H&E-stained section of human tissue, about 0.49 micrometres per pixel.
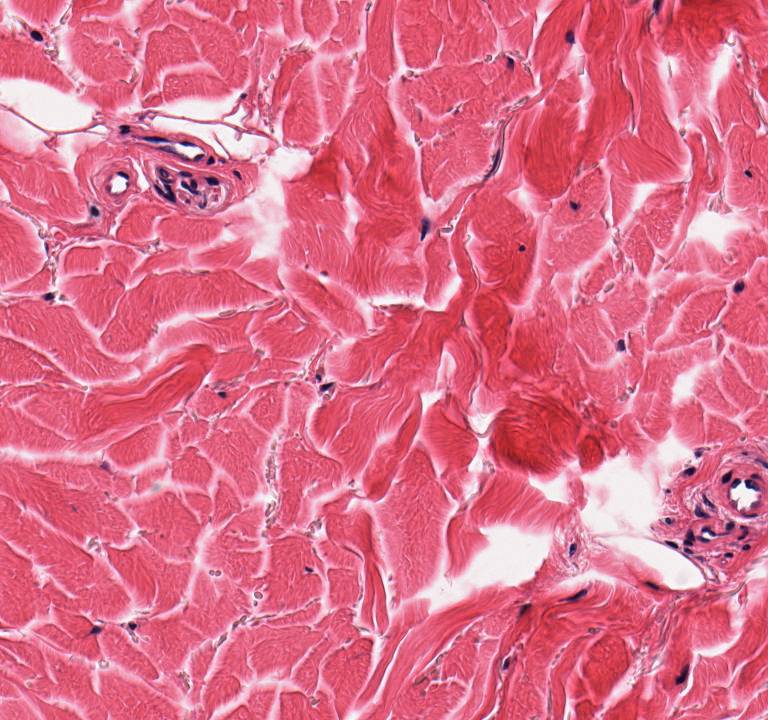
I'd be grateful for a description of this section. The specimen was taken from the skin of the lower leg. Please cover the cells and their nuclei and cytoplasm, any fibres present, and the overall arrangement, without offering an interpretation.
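Pink muscle fibres occupy almost the whole field, sectioned in many directions. Many of them branch and appear to join their neighbours. Their cytoplasm is deeply eosinophilic, with a fine, streaky fibrillar texture. Nuclei are sparse, small and dark, lying singly among and within the fibres.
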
